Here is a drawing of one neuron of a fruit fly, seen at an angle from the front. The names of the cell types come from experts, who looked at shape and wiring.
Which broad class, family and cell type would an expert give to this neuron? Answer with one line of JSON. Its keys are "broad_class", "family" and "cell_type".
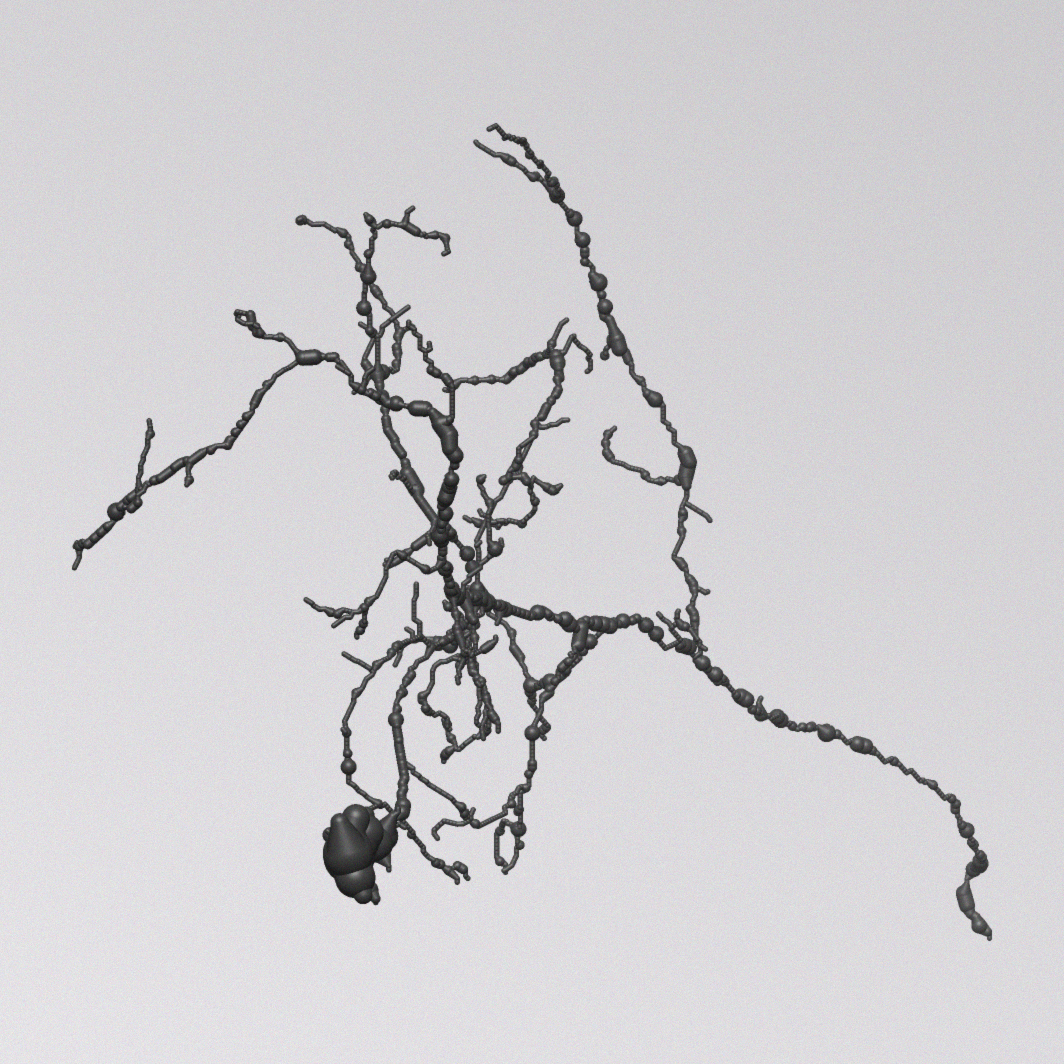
{"broad_class": "motor neuron of the nerve cord", "family": "hemilineage 15B", "cell_type": "MNml80"}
